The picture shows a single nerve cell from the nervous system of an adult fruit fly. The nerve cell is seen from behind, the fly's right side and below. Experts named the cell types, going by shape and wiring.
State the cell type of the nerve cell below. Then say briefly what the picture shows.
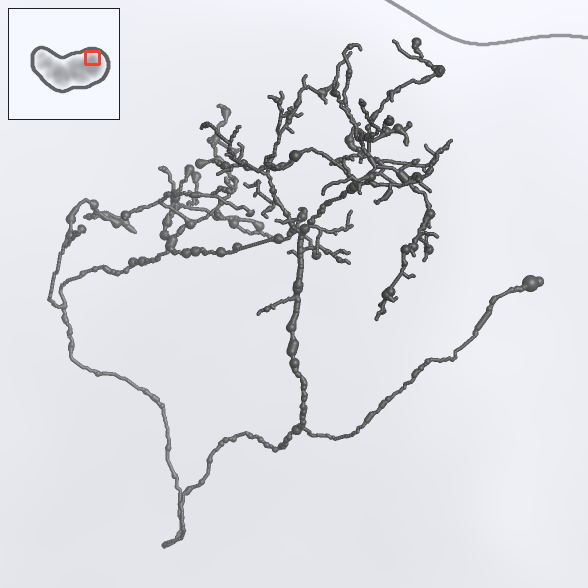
It is of cell type LHAD1f5. Its broad class is central-brain intrinsic neuron. Its cell body lies on the right of the picture. Dozens of branch ends can be seen.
